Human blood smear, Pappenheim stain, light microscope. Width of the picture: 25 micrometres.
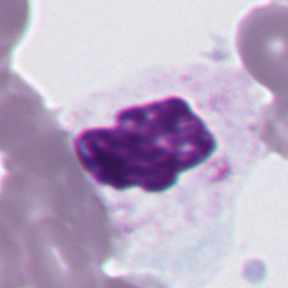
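Segmented neutrophil in the middle of this stained blood smear: note the irregular nucleus with its notched, folded margins. The chromatin is dark purple and dense, broken by only a few small paler gaps. Around it the cytoplasm is very pale greyish-blue, with fine pink-purple granules scattered sparsely through it.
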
